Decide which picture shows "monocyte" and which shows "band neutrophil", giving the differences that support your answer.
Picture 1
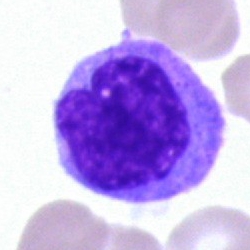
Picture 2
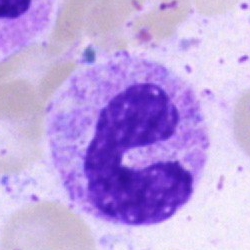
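Assignment: picture 1, monocyte; picture 2, band neutrophil. Monocyte: outline roughly round, edge smooth, a single small bleb projecting from the top edge. Nucleus folded, with a notch cutting in from the upper left, and set toward the left, leaving a wider rim of cytoplasm on the right.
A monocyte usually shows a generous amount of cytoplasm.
Pale red cells lie just outside it at the top, right and bottom. Band neutrophil: outline roughly round; nucleus curved into a C shape, notch opening to the right. Chromatin dark purple and condensed; no nucleolus seen; no vacuoles in the cytoplasm.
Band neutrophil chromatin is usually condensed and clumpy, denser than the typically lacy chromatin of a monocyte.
Pale red cells without nuclei lie around it. Main difference: folded, notched nucleus in the monocyte versus a C-shaped nucleus in the band neutrophil.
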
